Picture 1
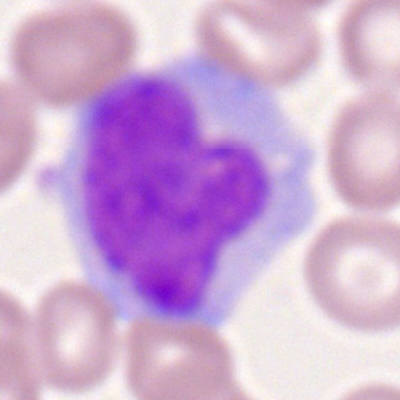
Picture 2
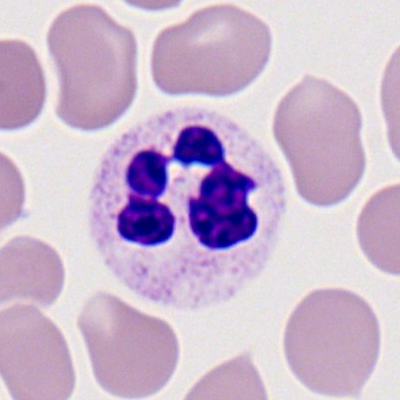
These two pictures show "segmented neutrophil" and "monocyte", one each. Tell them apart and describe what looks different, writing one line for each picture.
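Picture 1 – monocyte. No distinct granules are seen in the cytoplasm.
Picture 2 – segmented neutrophil. Fine lilac-pink granules are scattered throughout the cytoplasm.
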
